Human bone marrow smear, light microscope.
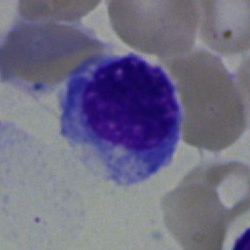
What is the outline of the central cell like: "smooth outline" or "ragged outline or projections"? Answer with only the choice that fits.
Ragged outline or projections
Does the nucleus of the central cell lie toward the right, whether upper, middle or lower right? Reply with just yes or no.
Yes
